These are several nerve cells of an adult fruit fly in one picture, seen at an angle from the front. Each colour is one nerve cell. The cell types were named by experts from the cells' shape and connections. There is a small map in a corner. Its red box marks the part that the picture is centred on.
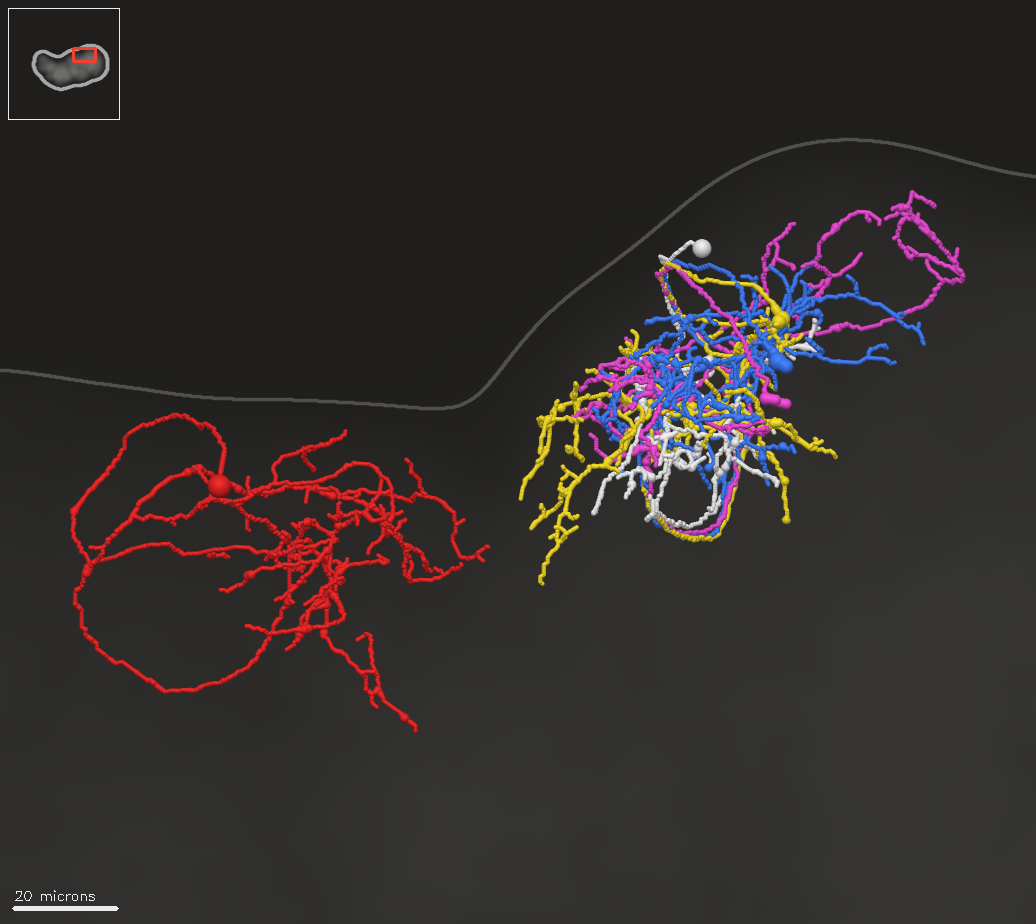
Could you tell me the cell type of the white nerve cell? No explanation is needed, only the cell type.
SMP354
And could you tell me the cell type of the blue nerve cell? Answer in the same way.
CB2754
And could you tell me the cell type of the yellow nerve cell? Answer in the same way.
SMP347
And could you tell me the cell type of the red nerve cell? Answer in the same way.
CB1895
